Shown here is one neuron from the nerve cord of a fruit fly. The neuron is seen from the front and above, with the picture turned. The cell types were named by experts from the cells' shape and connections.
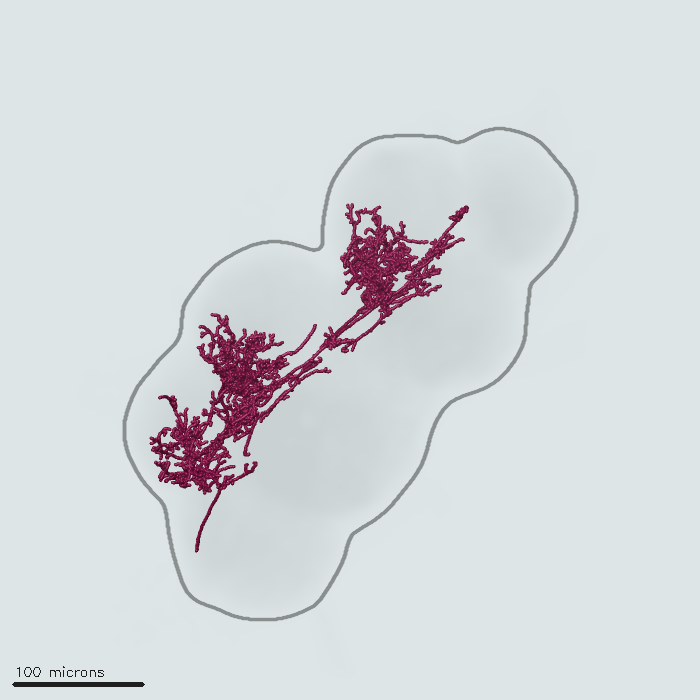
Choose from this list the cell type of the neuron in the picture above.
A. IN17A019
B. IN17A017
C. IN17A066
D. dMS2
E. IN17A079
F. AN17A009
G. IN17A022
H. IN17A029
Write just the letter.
F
